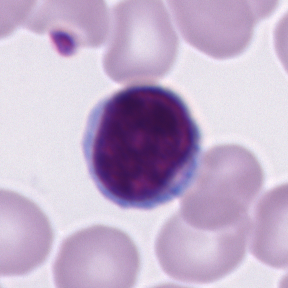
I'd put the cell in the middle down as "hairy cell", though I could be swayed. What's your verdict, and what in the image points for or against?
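The thin pale blue rim of cytoplasm goes with typical lymphocyte.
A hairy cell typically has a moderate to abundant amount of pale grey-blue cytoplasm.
So the rim counts against hairy cell. The nucleus filling about 80% of the cell's area points the same way.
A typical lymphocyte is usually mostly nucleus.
The nucleus itself is round to slightly oval, with no indentation.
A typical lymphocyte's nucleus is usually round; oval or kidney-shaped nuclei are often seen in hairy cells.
So the roundness sides with typical lymphocyte, though the slight ovalness alone wouldn't exclude hairy cell. No granules show in the cytoplasm, which doesn't tell against hairy cell.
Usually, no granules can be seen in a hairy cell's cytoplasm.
The chromatin is dark purple and coarsely clumped. So not a hairy cell: it's a typical lymphocyte.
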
